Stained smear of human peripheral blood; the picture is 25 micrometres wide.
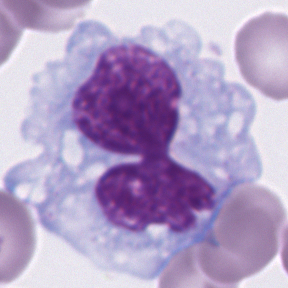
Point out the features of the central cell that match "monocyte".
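Monocyte; what is seen fits. Cytoplasm abundant and pale greyish blue, in keeping with the name.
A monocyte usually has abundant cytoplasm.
Cytoplasm surrounds the nucleus on all sides. Chromatin fine and lacy rather than coarsely clumped. Many small clear vacuoles in the cytoplasm.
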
